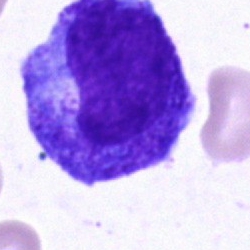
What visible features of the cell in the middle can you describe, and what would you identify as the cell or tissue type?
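Its outline is irregular, a bit angular rather than smoothly round. You won't find a distinct nucleolus in the nucleus. The cytoplasm is widest on the left of the nucleus, with fine purple granules scattered through it. It's a promyelocyte.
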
